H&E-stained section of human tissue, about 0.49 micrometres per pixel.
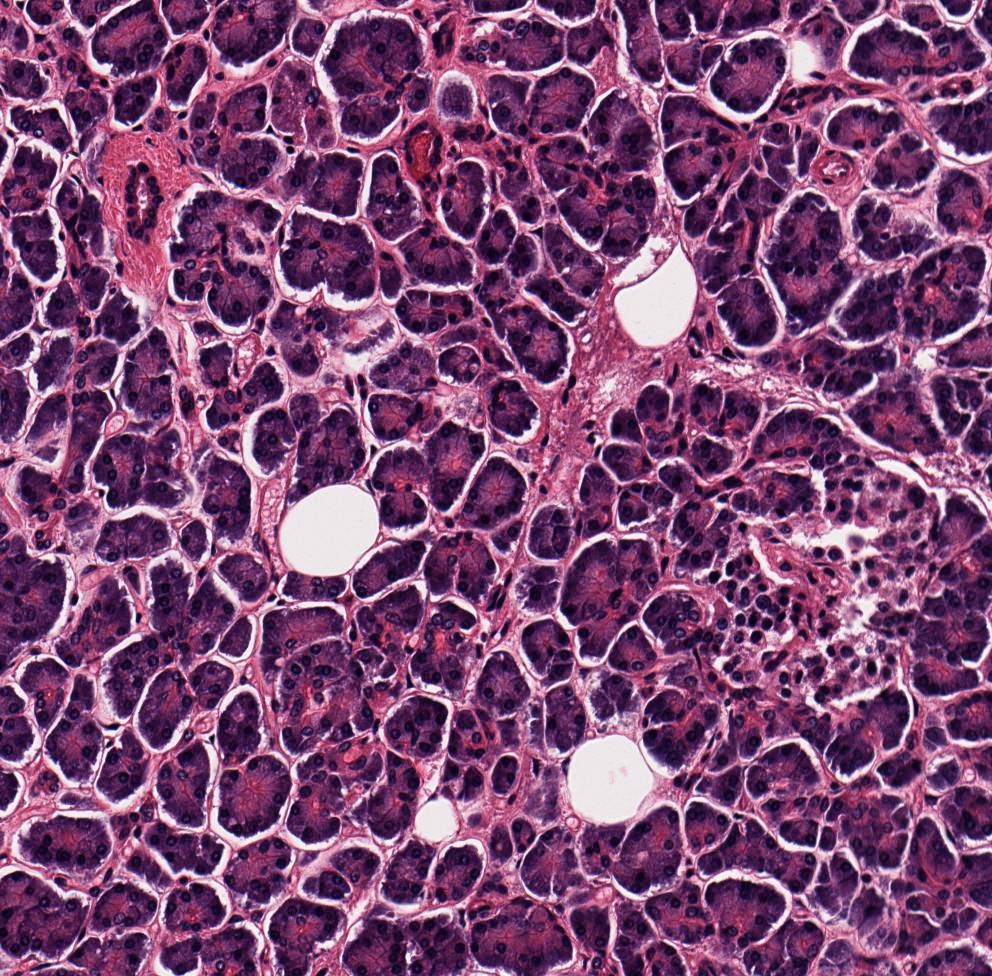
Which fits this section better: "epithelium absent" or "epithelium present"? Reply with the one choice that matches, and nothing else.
Epithelium present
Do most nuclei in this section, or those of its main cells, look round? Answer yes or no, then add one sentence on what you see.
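Yes. The acinar cells are pyramidal, with round nuclei lying near the base and their apices converging on a tiny central lumen.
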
